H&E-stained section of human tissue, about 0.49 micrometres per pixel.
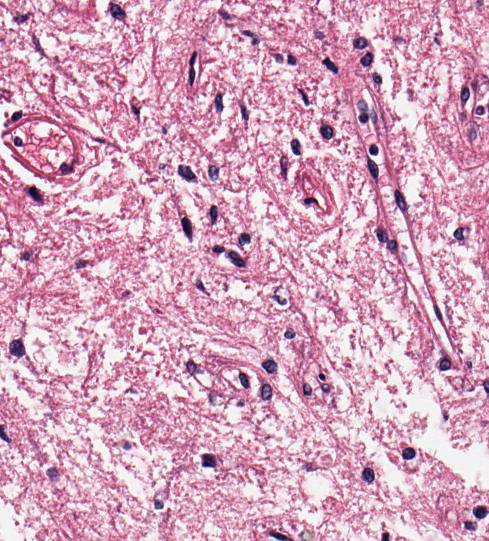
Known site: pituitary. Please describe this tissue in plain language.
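The whole field is a loose, pink, fibrillary meshwork, with single nuclei scattered through it and no epithelium or glands. Those nuclei are small, dark and round to oval, with little or no cytoplasm visible around them. Some, especially near the vessels, are elongated and lie along the vessel walls. The fine pink fibres run in many directions, though many tend diagonally from upper left to lower right.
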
